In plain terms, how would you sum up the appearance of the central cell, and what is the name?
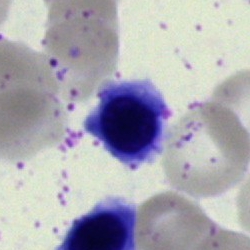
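Take your time with the outline first: it is irregular and lumpy rather than smoothly round. Look closer and you will find small blunt bulges of cytoplasm projecting from the surface. The nuclear chromatin is very dark and dense, showing almost no internal detail. Around the nucleus, the cytoplasm makes only a narrow blue rim. So what we have here is an erythroblast.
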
